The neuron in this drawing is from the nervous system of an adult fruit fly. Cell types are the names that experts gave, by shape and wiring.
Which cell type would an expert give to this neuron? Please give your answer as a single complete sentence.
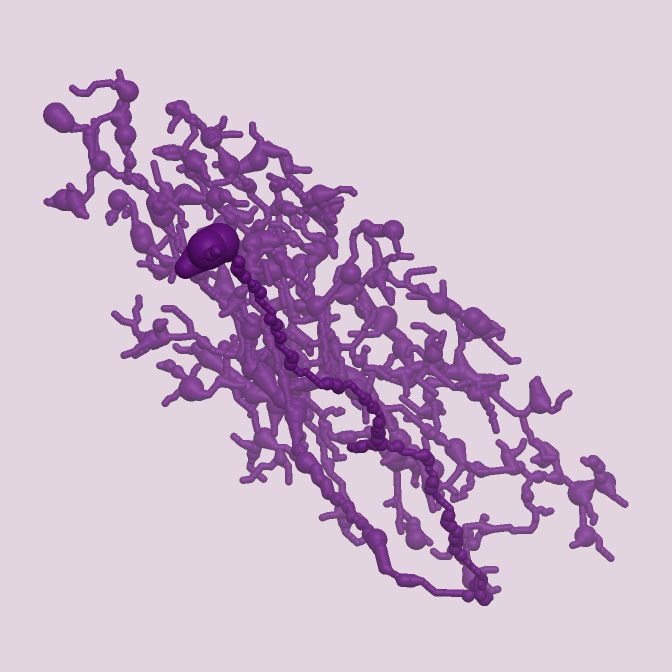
This neuron is recognized as the cell type Li25.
